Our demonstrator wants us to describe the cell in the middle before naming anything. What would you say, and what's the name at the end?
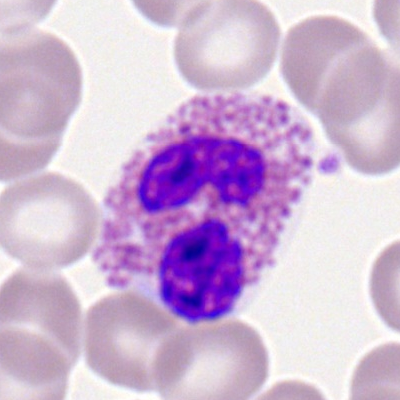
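There are two lobes to the nucleus here, one in the upper half of the cell and one in the lower half. Numerous round granules fill the cytoplasm right through the cell, and they're reddish-pink, coarse and fairly uniform in size. So this one is an eosinophil.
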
